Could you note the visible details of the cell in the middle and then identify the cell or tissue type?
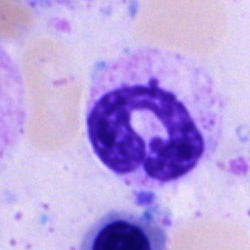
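Looking at the nucleus, I see it bent into a nearly closed ring around a pale central gap. Its chromatin is dark purple and coarsely clumped. The cytoplasm strikes me as pale pinkish-lilac rather than blue, with scattered fine pink-purple granules. So I would call this a band neutrophil.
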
